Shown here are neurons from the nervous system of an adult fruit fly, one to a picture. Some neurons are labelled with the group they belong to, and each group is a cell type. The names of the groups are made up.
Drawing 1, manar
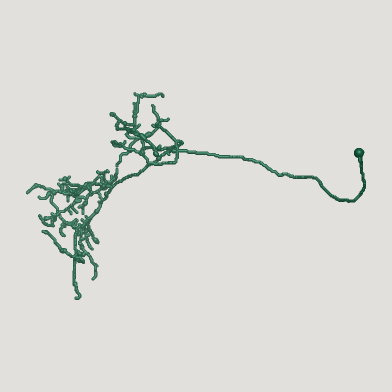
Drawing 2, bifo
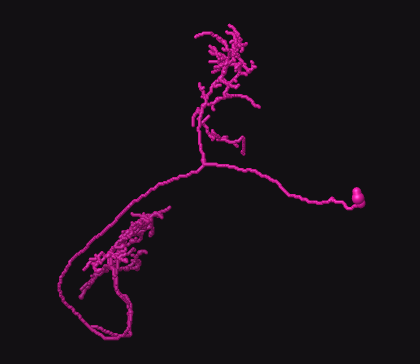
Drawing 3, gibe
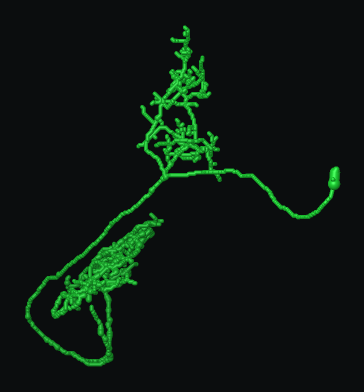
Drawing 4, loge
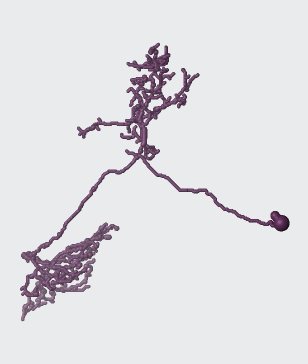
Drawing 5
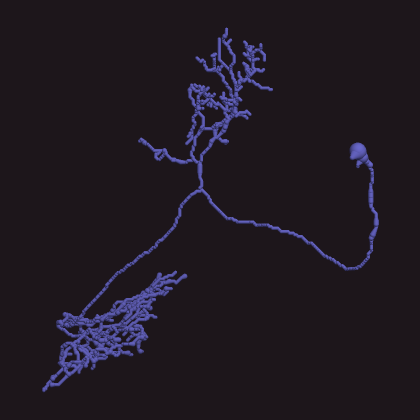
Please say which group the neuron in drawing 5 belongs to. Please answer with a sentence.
It belongs to loge.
